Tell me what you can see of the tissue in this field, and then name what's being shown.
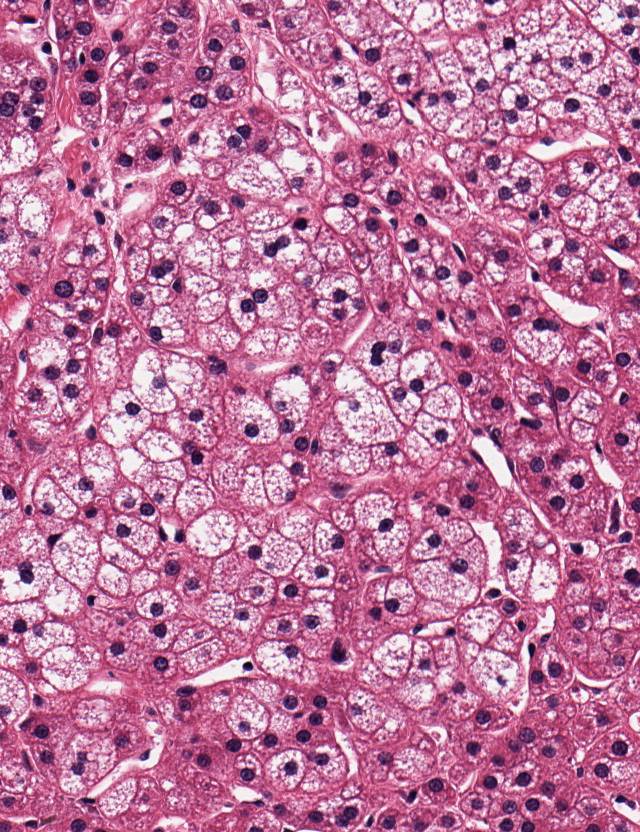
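Polygonal cells in nests and short cords fill the whole field, separated only by narrow, slit-like, thin-walled vascular channels lined by flattened nuclei. Most cells, particularly centrally, have pale, finely vacuolated, foamy cytoplasm; nuclei are fairly uniform in size and shape. Answer: adrenal gland.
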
